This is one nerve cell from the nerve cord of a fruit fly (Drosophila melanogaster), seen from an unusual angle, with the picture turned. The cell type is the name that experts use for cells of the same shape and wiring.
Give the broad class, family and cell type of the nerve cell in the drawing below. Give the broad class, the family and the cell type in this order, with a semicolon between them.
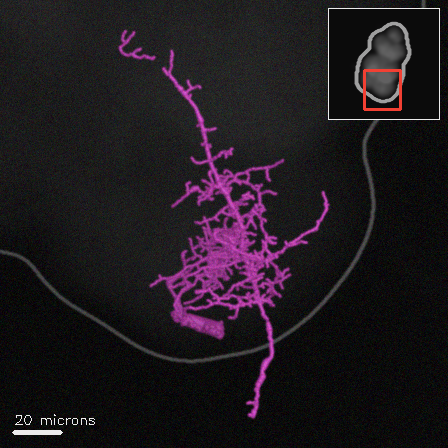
motor neuron of the nerve cord; hemilineage 15B; ltm1-tibia MN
